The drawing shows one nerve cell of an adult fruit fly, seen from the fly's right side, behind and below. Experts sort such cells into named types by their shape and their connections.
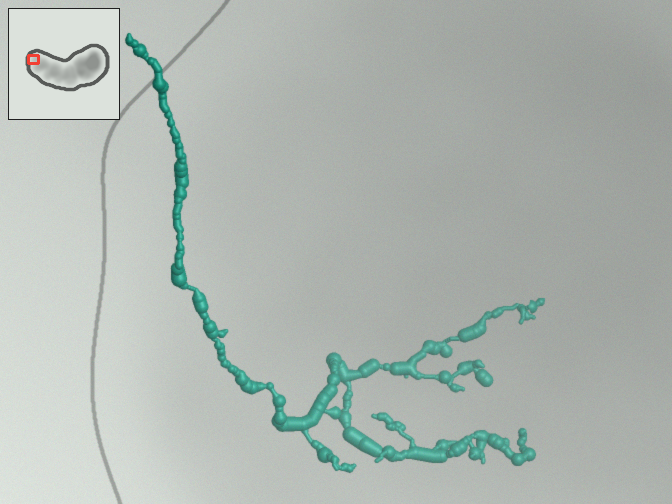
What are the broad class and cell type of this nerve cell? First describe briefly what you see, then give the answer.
The drawing shows no cell body. In this view it is about as wide as it is tall. Its broad class is sensory neuron entering the nerve cord. The cell type is SNxx02.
